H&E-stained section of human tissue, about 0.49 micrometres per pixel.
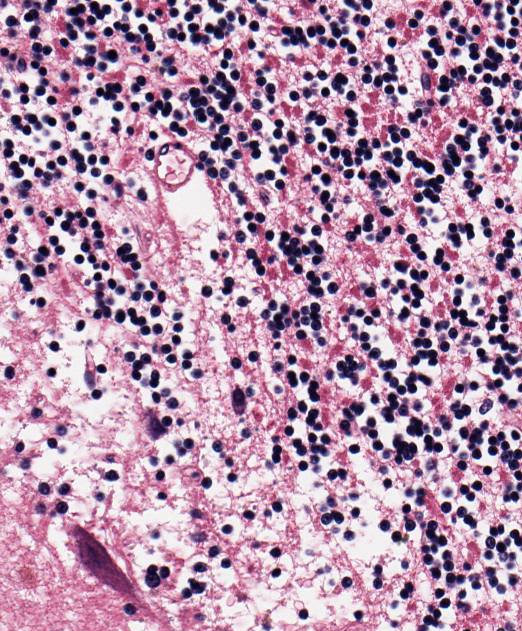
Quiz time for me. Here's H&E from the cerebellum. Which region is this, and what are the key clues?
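You're looking at the granular layer. Look how most of the field is crowded with small, round, dark nuclei with very little cytoplasm.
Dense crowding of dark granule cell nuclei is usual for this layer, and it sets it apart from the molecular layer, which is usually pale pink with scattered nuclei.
The lower left corner is a pale pink, finely fibrillary zone with few nuclei. In the upper centre, a small thin-walled vessel sits in a clear space.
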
